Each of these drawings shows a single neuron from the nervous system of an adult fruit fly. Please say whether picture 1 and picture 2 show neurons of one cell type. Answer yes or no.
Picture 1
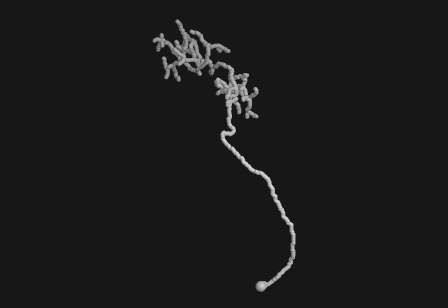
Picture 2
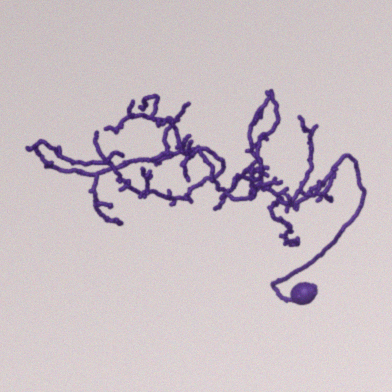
yes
